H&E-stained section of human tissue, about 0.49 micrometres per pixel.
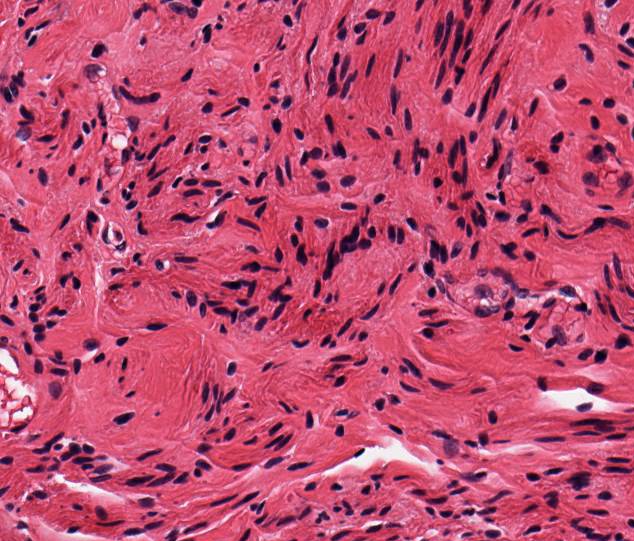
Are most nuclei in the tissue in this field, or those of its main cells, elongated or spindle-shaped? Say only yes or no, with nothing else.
Yes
